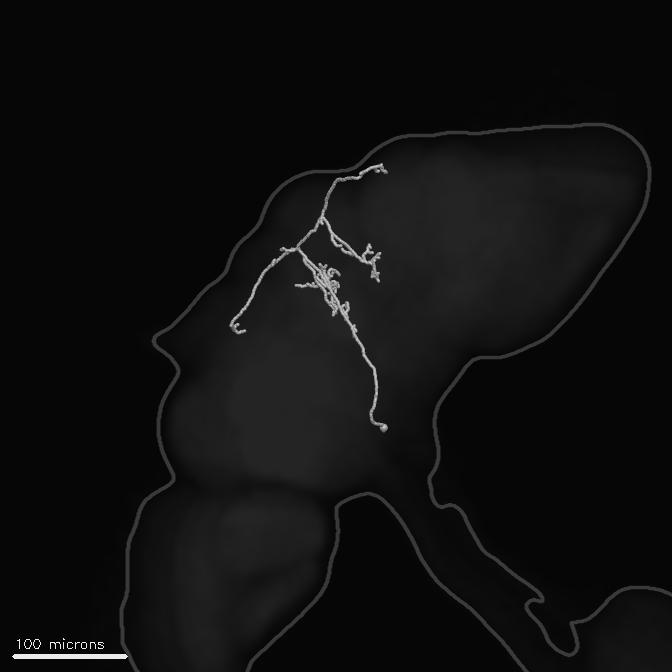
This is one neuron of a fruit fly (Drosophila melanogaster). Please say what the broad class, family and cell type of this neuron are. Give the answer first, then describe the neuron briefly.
This is a central-brain intrinsic neuron. The family is hemilineage SMPp&v1_ventral. It is of cell type SMP590_a. It is in the brain and does not reach the nerve cord. From top to bottom in the picture it spans about 250 microns.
